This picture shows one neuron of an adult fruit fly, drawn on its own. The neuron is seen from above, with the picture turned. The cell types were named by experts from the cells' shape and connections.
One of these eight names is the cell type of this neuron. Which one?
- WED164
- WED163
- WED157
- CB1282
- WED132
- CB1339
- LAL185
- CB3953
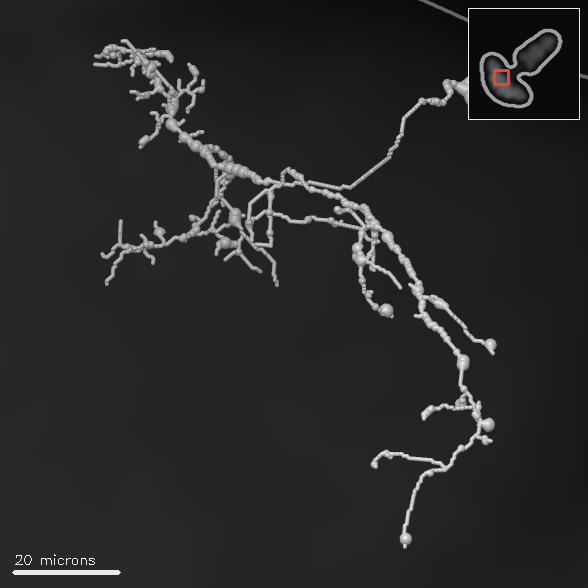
WED164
